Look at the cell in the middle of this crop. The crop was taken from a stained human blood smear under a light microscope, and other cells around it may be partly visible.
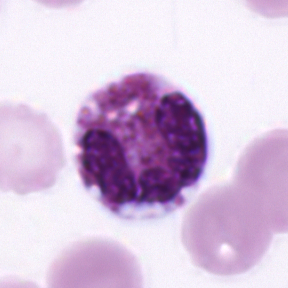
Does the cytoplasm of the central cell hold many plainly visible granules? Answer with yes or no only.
Yes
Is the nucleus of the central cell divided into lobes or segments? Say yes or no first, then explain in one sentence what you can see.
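Yes. The nucleus has two large lobes on the left and right sides of the cell.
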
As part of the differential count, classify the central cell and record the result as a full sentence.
Whatever else lies nearby, the middle cell is an eosinophil.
